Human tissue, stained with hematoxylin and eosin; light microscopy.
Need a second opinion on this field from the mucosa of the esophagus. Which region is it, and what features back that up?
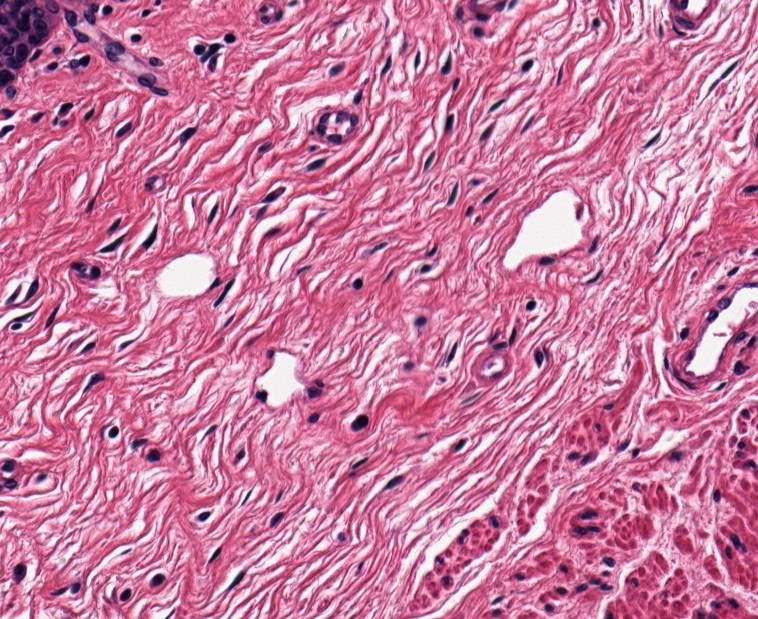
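What you're looking at here is loose connective tissue. Notice the wavy pink collagen bundles filling most of the field, mostly running diagonally from lower left to upper right, with sparse slender spindle-shaped nuclei between them.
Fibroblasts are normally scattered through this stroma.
Now look at the lower right corner, where bundles of smooth muscle are cut across.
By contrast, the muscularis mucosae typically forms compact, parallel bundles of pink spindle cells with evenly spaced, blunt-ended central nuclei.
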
